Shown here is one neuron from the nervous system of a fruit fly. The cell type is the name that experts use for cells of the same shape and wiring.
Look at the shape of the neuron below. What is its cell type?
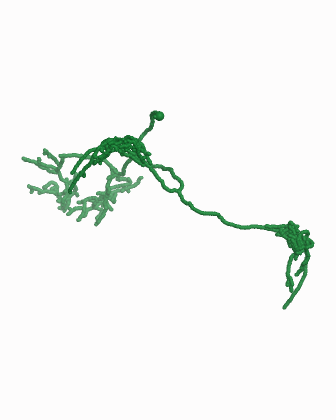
PAM10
